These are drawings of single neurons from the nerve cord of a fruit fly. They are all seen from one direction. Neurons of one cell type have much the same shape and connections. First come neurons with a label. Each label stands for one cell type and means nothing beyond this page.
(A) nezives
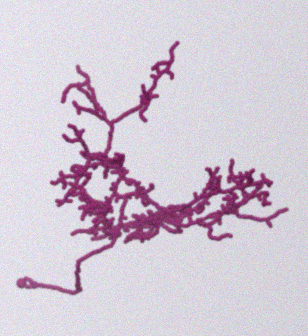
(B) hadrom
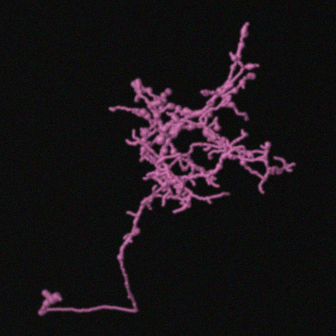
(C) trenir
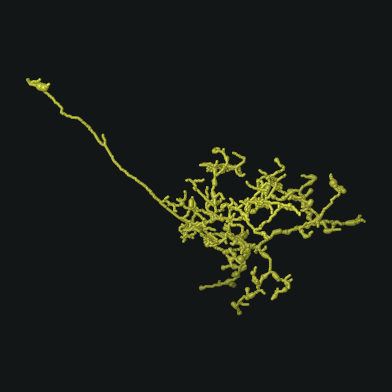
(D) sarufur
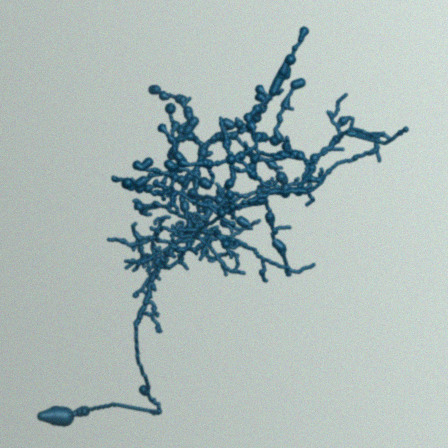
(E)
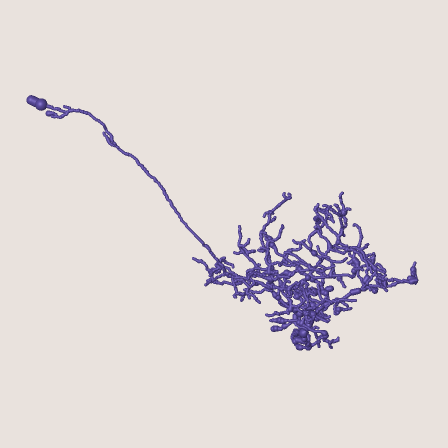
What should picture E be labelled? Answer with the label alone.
trenir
